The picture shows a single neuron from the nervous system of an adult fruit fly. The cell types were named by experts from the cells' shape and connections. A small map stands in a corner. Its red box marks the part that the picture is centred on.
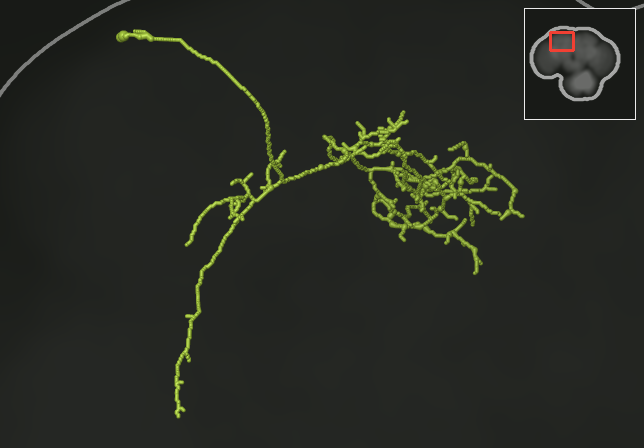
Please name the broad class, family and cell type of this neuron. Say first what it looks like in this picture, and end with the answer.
Its cell body lies at the upper left of the picture. The picture shows dozens of branch ends. Its broad class is central-brain intrinsic neuron. The family is hemilineage SLPad1_posterior. Its cell type is CB3056.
